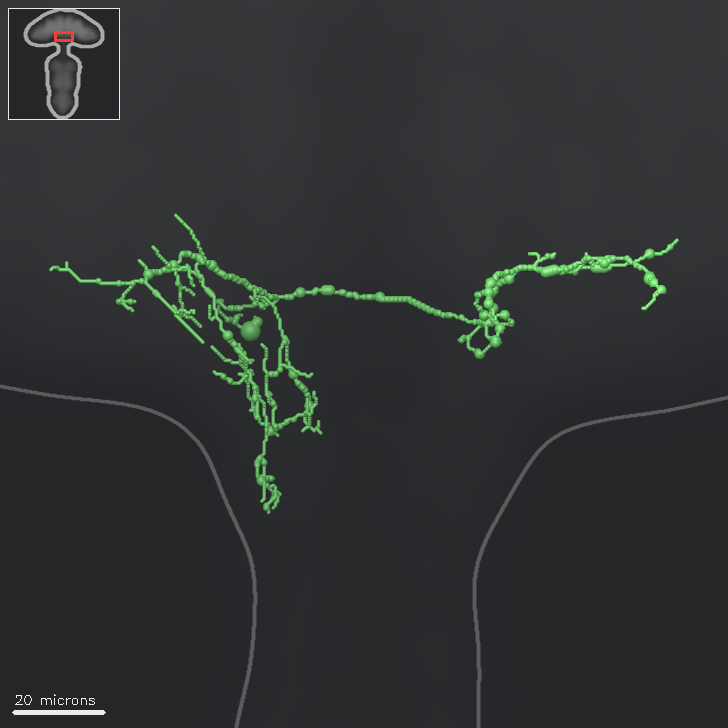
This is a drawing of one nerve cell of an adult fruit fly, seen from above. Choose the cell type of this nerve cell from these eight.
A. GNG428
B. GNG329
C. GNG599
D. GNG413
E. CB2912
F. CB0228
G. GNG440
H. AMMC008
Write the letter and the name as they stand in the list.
A. GNG428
